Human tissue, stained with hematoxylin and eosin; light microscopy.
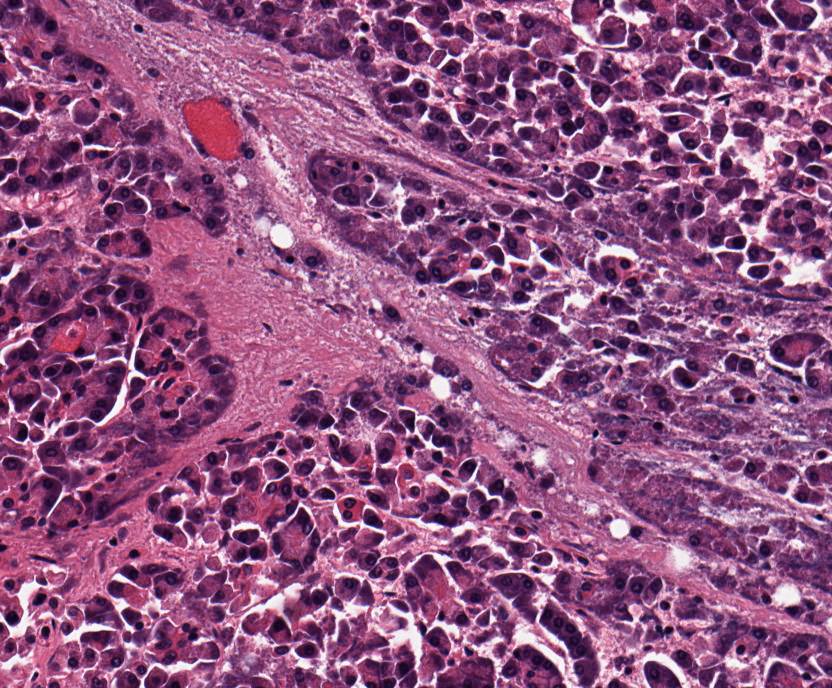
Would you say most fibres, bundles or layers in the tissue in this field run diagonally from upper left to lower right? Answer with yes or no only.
Yes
